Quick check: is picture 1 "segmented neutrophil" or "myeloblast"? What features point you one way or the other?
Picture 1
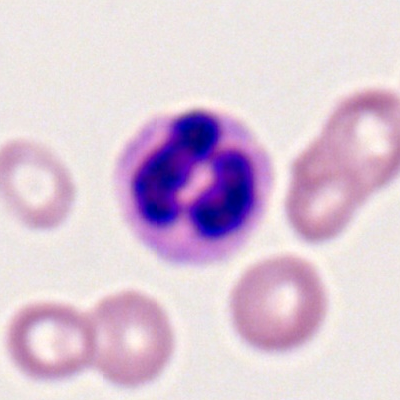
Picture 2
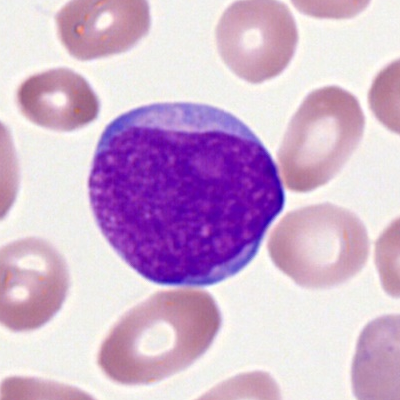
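Picture 1 shows a segmented neutrophil, and picture 2 shows a myeloblast. Both cells have a round, smooth outline, and neither has vacuoles in its cytoplasm. In the segmented neutrophil, the chromatin is dense, clumped and dark purple, and no nucleoli are visible.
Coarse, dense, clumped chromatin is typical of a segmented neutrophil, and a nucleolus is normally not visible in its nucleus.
A moderate rim of pale pinkish-lilac cytoplasm surrounds its nucleus, and no coarse orange-red granules are present.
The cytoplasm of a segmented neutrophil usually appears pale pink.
In the myeloblast, no granules are visible in the cytoplasm, and the cell surface carries no projections.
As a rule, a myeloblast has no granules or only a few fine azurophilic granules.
Red cells touch the myeloblast along its right edge.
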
